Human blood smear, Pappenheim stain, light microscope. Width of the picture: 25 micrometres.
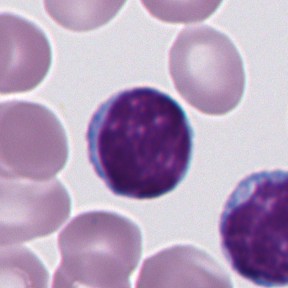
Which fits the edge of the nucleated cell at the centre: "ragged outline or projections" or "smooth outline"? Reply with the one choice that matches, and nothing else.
Smooth outline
